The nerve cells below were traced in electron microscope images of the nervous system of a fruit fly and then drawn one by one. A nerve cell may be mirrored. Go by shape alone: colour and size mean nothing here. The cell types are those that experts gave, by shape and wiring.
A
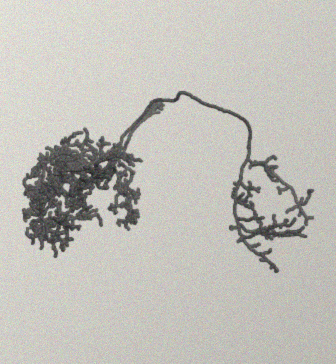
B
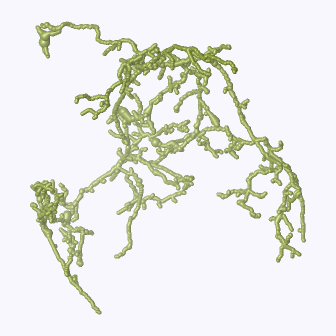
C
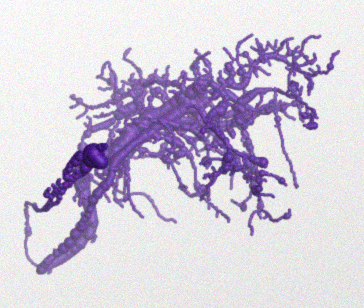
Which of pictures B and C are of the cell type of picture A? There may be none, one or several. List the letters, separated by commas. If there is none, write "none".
none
